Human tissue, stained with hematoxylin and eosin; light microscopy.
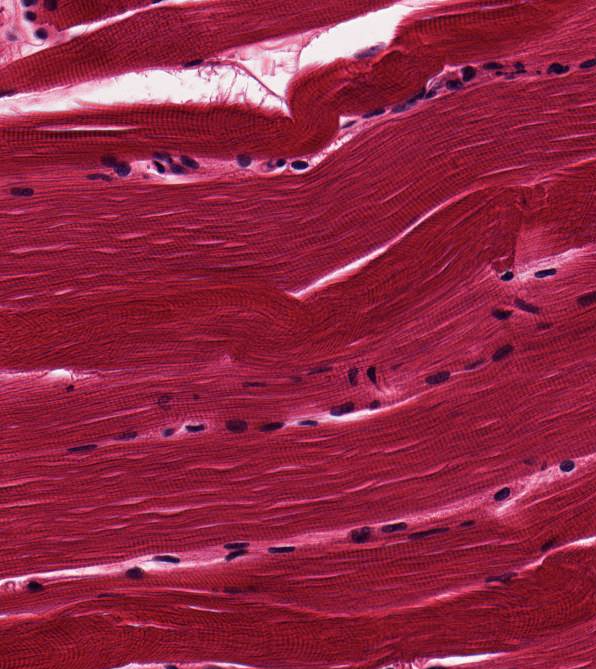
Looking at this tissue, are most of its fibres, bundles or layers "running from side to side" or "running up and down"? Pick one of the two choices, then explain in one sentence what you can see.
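Running from side to side. Long, parallel muscle fibres run roughly horizontally across the whole field.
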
